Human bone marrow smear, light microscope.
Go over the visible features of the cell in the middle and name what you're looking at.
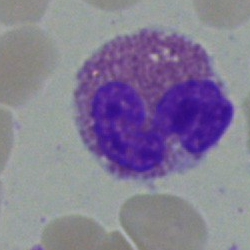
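Let me look at the nucleus first: two lobes, joined by a narrow band, sitting mostly in the lower half of the cell. I can't make out any nucleoli. Above the nucleus, abundant cytoplasm fills most of the cell. This is an eosinophil.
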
